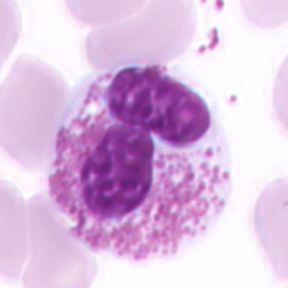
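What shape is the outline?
Roughly round.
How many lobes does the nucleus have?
Two, lying diagonally: one at the upper right, one at the lower left.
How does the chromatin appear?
Dark purple and condensed.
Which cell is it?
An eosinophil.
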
